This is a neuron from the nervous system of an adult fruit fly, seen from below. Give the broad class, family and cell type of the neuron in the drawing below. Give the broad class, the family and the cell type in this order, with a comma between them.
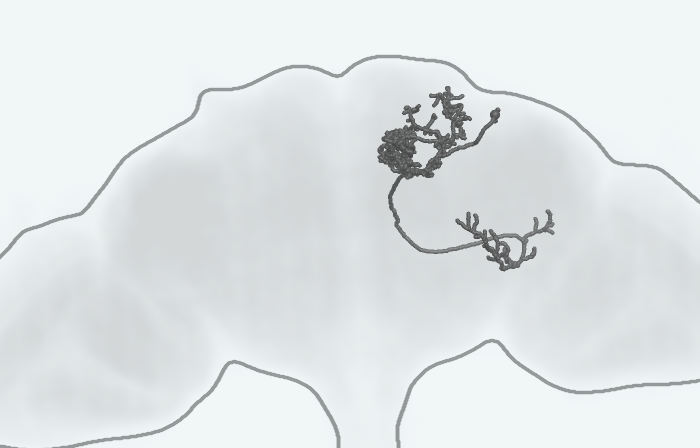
central-brain intrinsic neuron, hemilineage ALl1_ventral, M_l2PN3t18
